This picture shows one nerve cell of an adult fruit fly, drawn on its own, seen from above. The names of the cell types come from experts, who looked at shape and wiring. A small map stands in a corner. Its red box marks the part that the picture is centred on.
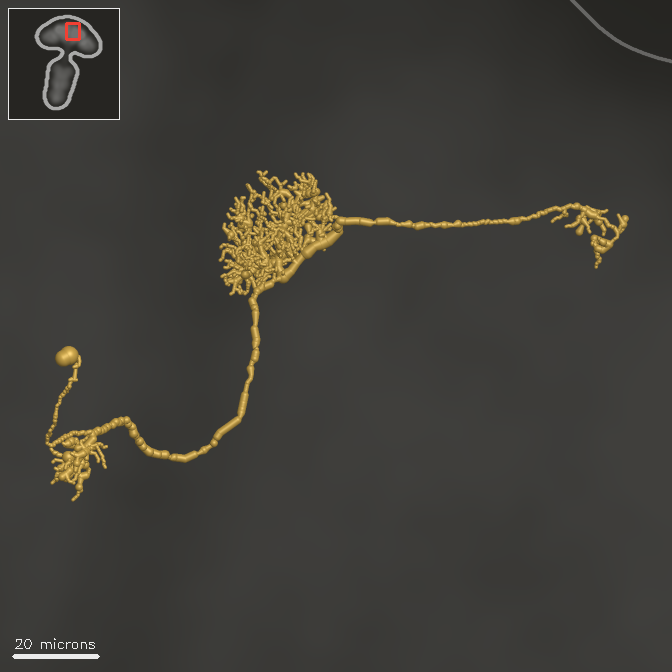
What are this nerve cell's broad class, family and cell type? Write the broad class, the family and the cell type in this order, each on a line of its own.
central-brain intrinsic neuron
class CX
EPG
